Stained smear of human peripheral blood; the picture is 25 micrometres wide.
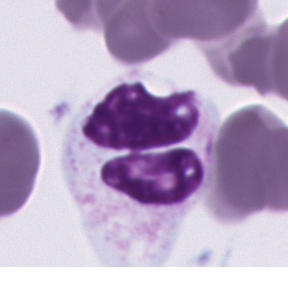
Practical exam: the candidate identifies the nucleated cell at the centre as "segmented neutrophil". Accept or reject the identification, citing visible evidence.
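Yes, segmented neutrophil holds up here, and the granules are what settle it. Look at the cytoplasm: abundant, very pale, almost colourless, and holding fine pinkish-red granules.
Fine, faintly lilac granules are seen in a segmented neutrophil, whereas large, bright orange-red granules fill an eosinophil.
Fine granules like these speak for segmented neutrophil and against eosinophil. Now the nucleus: two separate lobes lying one above the other, each elongated side to side.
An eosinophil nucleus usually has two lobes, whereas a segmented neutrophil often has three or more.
Taken alone, the lobe count would sit better with eosinophil, but the granules outweigh it. The chromatin is dense and dark purple, with a few small pale spots.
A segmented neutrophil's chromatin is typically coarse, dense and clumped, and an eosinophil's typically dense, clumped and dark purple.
That feature fits both names.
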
